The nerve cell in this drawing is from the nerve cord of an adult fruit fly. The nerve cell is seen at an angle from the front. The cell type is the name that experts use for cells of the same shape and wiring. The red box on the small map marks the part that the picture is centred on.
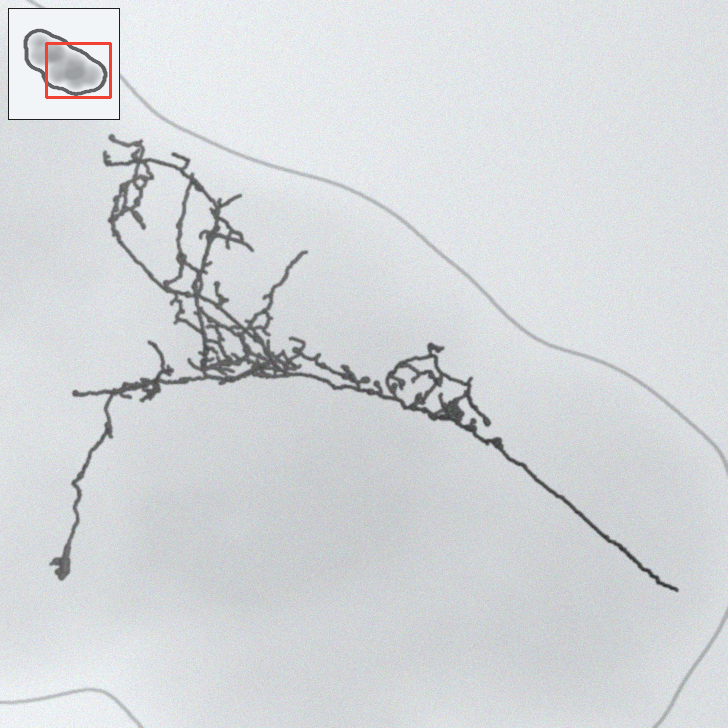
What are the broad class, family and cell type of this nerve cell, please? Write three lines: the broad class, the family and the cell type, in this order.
ascending neuron
hemilineage 06B
AN06B046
